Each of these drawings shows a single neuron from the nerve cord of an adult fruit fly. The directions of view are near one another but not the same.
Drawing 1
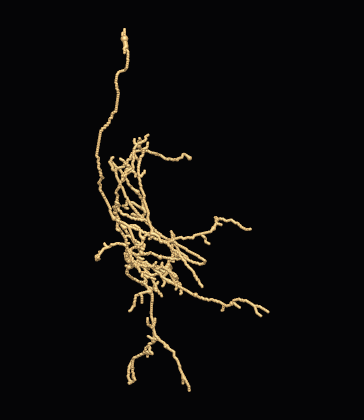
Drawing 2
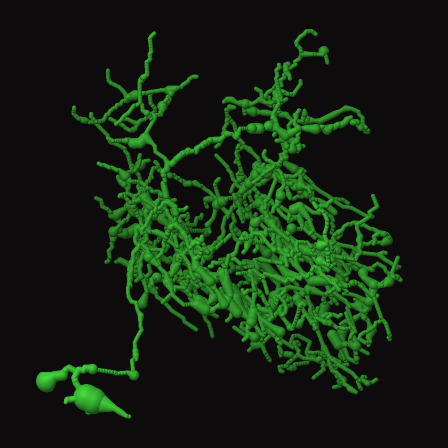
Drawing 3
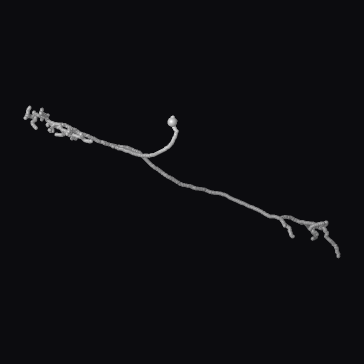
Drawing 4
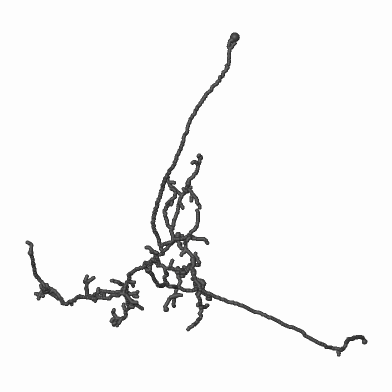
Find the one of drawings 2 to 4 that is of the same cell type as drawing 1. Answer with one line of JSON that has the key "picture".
{"picture": 4}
